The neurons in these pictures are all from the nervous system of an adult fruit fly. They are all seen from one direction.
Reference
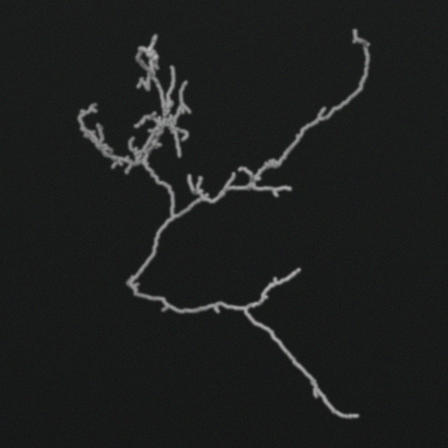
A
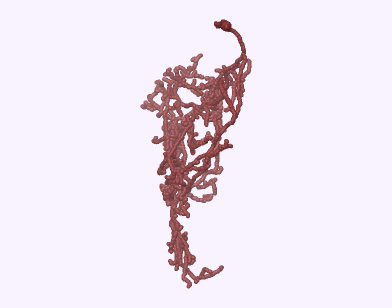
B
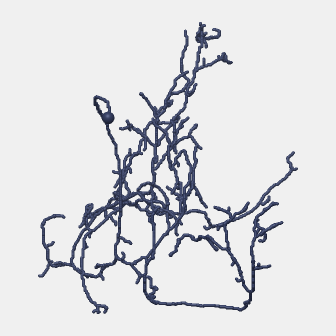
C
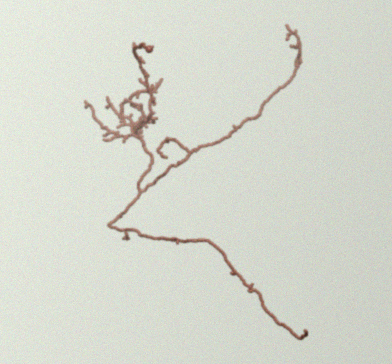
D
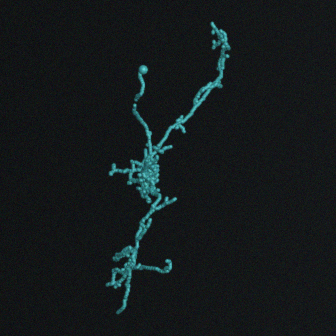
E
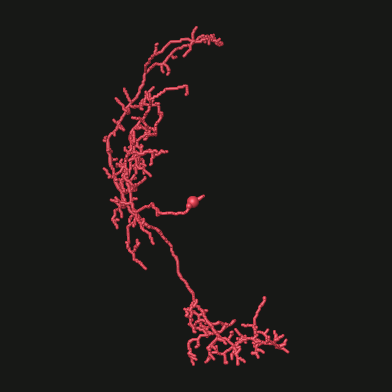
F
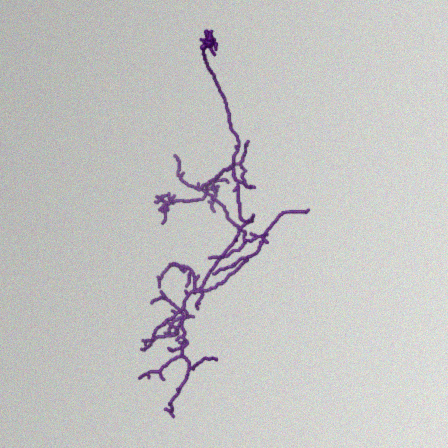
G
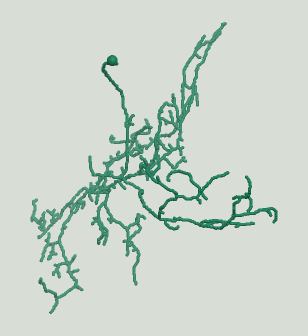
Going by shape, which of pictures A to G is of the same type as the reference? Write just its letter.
C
